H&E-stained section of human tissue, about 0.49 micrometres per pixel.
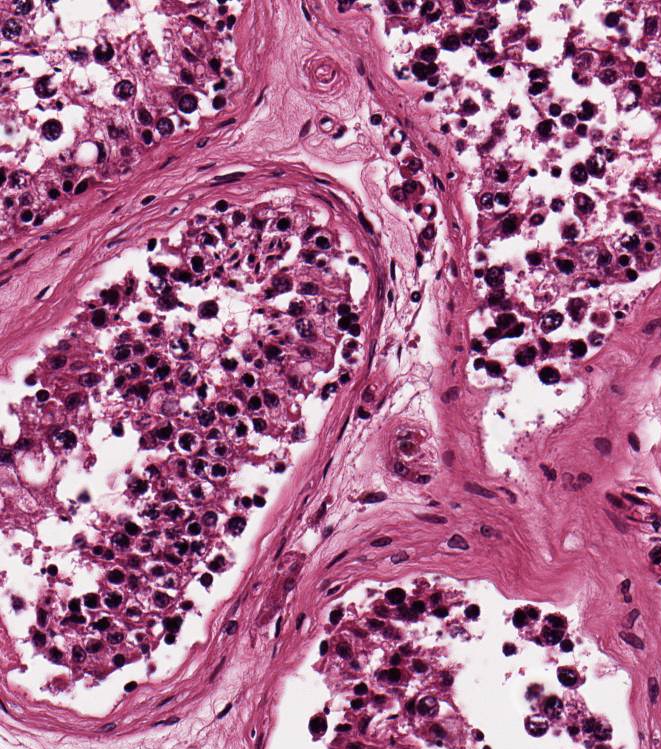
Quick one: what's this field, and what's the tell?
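I'd say this field mainly shows seminiferous tubule. Let me look closer: each tubule is bounded by a thick, layered pink fibrous wall, with flattened nuclei running parallel to its outline. Inside, round cells with dark round nuclei lie loosely scattered, rather than in an orderly layered epithelium, and white empty spaces separate them. And I see no fat cells anywhere.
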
